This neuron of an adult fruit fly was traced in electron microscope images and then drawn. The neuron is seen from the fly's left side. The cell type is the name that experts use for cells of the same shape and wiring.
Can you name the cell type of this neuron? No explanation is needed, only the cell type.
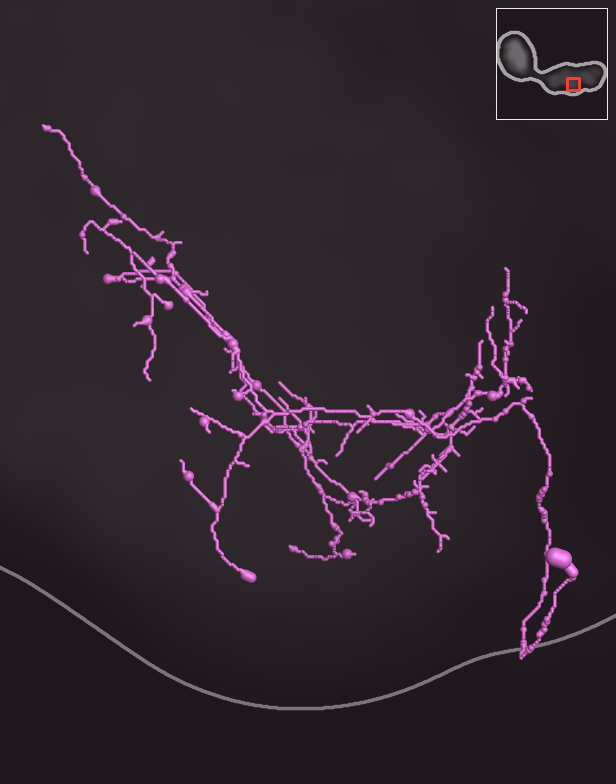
IN20A.22A092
